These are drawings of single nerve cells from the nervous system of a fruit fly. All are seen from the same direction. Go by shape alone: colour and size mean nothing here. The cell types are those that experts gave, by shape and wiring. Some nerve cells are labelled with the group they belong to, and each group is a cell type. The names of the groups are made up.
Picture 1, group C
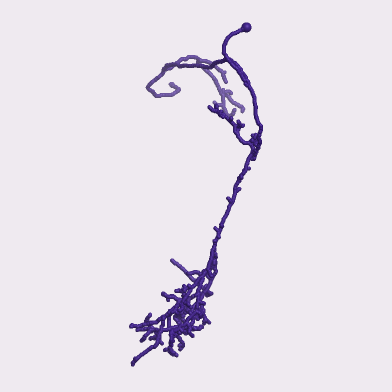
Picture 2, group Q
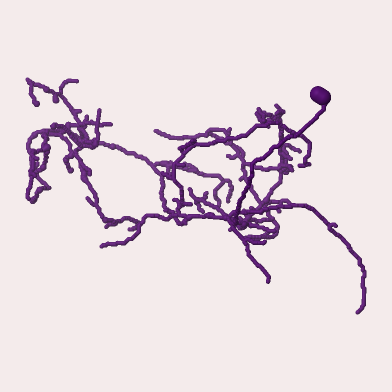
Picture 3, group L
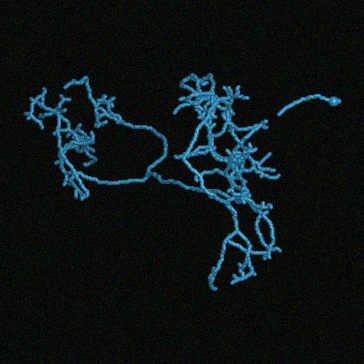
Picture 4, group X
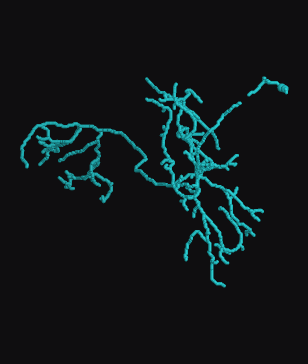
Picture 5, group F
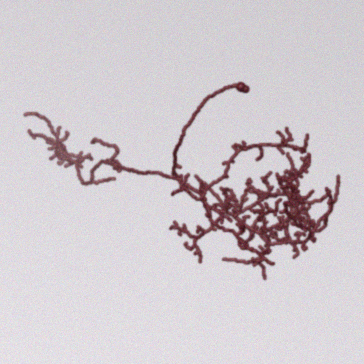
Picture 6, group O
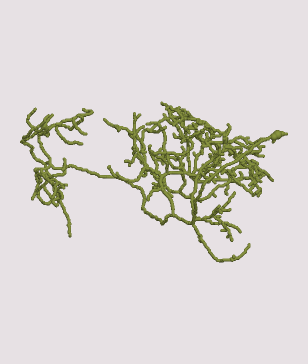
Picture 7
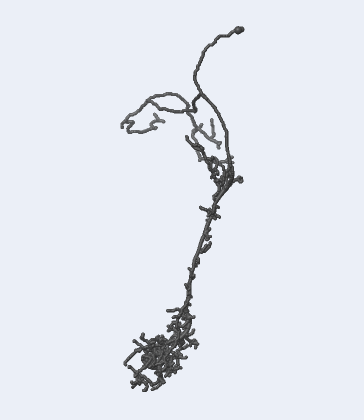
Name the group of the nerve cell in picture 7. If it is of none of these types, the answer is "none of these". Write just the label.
group C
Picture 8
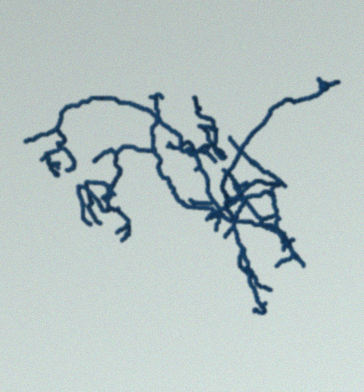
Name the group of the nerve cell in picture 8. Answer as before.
group X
